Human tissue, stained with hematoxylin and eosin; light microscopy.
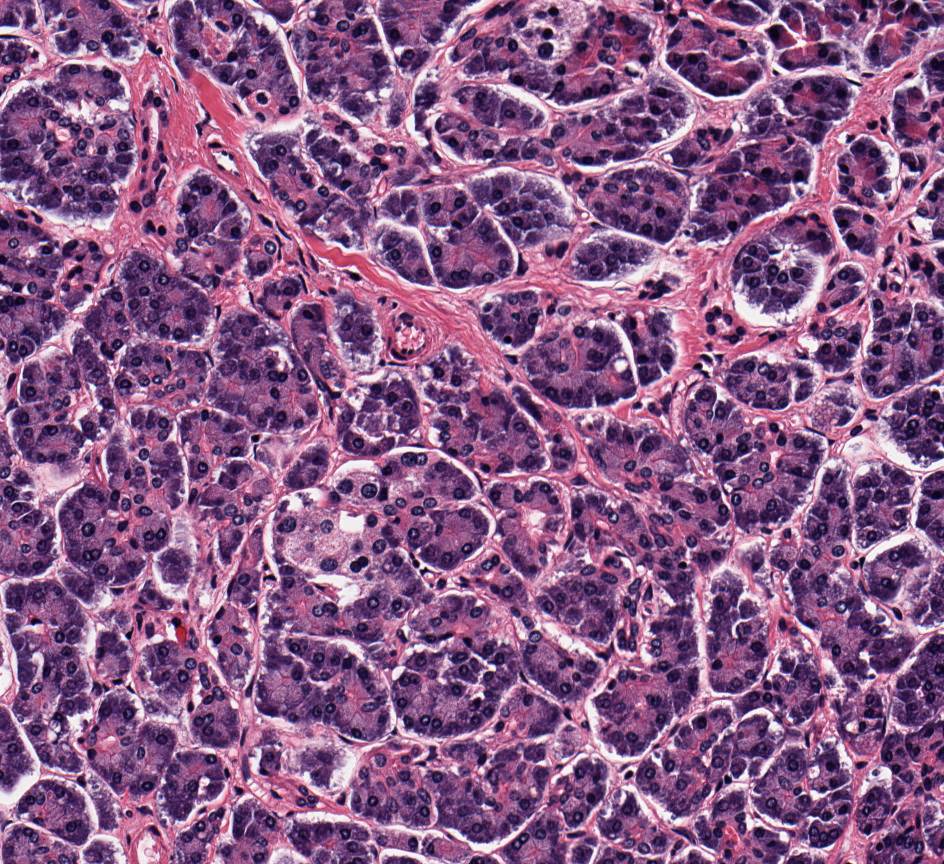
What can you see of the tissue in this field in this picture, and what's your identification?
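Closely packed rounded clusters of cells fill the field, separated by thin pink strands of connective tissue. A broader band of pink fibrous stroma crosses diagonally from the upper left toward the right-centre. Cells within the clusters have abundant, finely granular, purple-staining cytoplasm. Nuclei are round and fairly uniform in size; many show a small dark nucleolus. The tissue is pancreas.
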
